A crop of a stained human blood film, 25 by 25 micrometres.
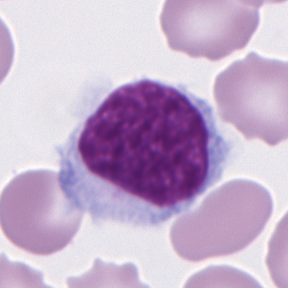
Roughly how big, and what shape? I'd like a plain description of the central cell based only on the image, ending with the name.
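Fine, hair-like cytoplasmic projections give this cell a ragged edge. It measures about 15 by 13 micrometres, and its nucleus, about 11 micrometres across, fills about 70% of the cell's area. The nuclear chromatin is coarse and clumped rather than finely dispersed. Pale greyish-blue cytoplasm is widest on the left and lower side of the nucleus. The cell is a hairy cell.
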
